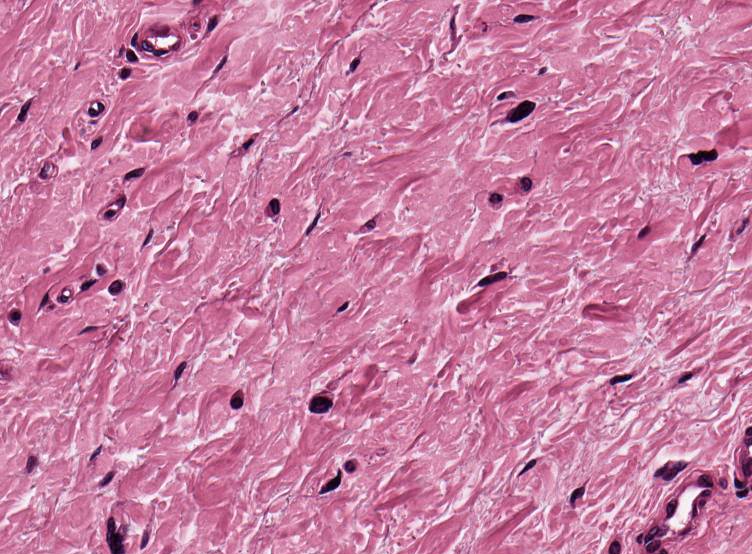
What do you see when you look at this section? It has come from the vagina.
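Collagenous stroma, dense and pink, fills the entire field; no epithelium is present. Its thick eosinophilic collagen bundles mostly run diagonally from lower left to upper right, separated throughout by narrow white clefts. Nuclei lie sparse and widely spaced between the bundles.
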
